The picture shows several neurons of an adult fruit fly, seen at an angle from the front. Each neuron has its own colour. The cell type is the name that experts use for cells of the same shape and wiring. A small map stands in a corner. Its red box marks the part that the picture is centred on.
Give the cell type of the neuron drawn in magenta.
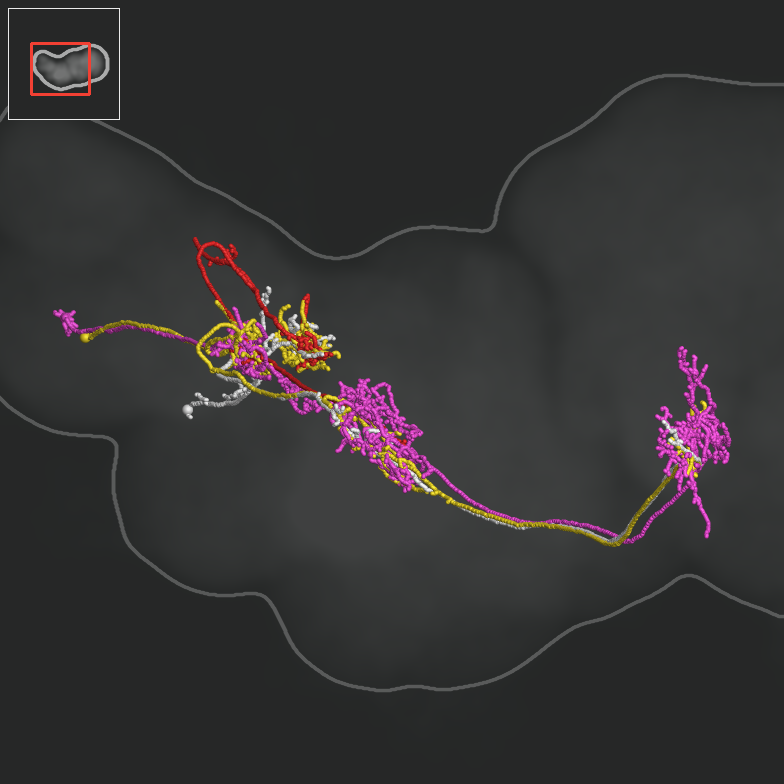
AN06B025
